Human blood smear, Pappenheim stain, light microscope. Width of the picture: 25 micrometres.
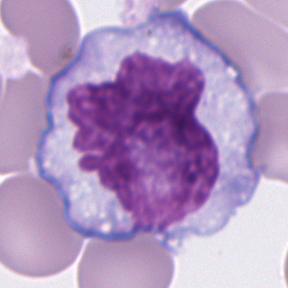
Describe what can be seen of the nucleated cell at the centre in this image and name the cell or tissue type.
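Irregular, folded nucleus with lobe-like bulges along its left side. It lies low, almost reaching the lower cell edge; widest band of cytoplasm above. Chromatin a fine, lacy, stranded purple network, not coarse dense clumps. Cytoplasm plentiful, pale greyish-blue. Monocyte.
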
